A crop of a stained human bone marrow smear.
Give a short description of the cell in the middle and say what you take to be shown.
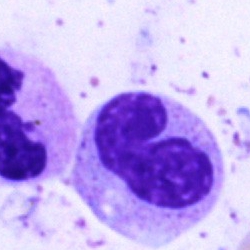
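Kidney-shaped nucleus here, with a deep notch on its upper side. The chromatin is dark purple and clumped, broken up by small paler patches, and no distinct nucleoli show. You won't find coarse granules in the cytoplasm either. It's a metamyelocyte.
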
